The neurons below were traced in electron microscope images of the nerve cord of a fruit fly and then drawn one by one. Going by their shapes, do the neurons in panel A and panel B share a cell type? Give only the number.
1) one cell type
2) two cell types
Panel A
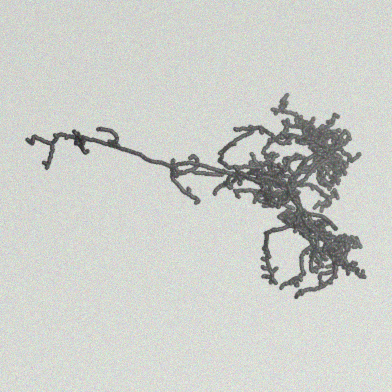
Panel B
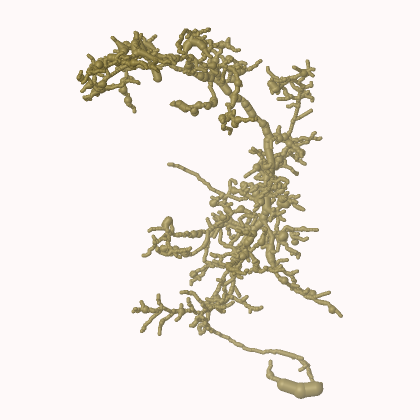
2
